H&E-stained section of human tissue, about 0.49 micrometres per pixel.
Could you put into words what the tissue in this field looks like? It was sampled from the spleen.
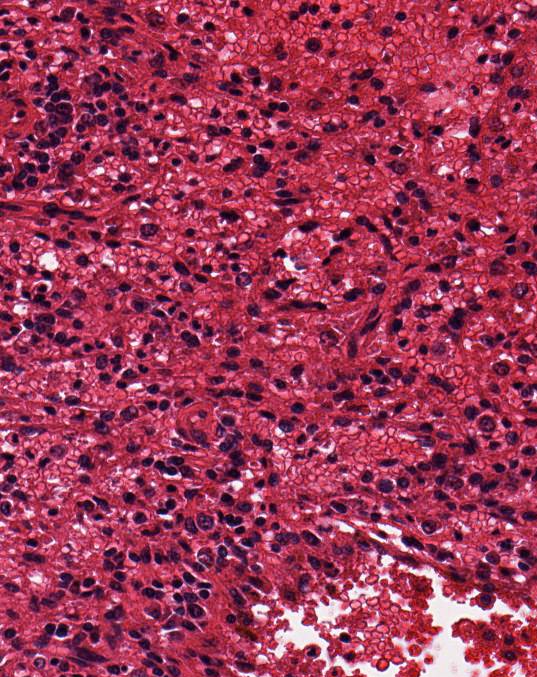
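Nearly the whole field is filled by cells lying in diffuse solid sheets, and I can't find any glands or tubules formed. Their nuclei look mostly round, dark and single, one to each cell. Running through the centre, between the cell sheets, are thin strands of elongated, spindle-shaped nuclei. I see no fat cells anywhere in the field.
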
